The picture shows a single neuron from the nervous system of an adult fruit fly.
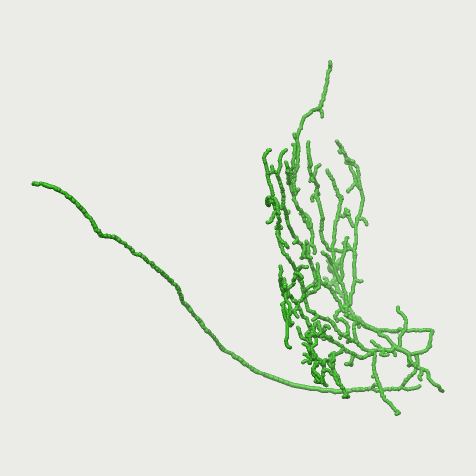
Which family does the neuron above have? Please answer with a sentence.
The family is Lat.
